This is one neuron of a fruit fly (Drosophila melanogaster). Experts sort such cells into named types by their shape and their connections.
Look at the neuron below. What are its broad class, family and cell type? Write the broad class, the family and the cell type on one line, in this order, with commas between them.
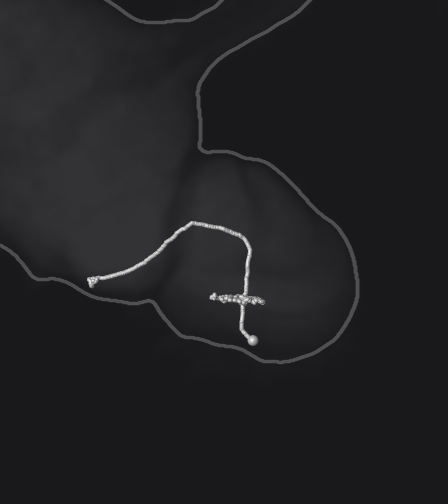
visual projection neuron, MeTu, MeTu1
